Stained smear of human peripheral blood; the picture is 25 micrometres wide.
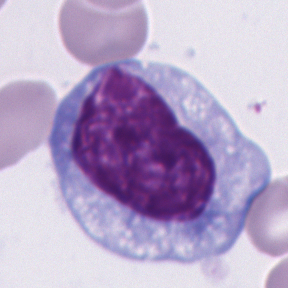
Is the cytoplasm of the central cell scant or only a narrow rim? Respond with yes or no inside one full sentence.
No, the cell holds plenty of cytoplasm around the nucleus.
